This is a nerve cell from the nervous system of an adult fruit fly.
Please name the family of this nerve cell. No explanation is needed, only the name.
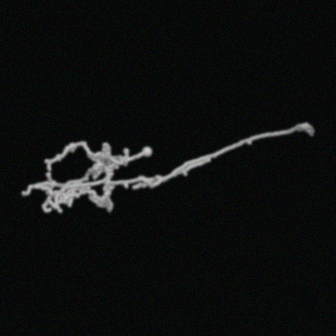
hemilineage 06B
